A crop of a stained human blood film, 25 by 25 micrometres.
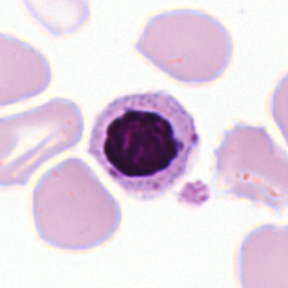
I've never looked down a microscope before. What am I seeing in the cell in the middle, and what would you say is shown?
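Outline first: the edge of the cell is not a smooth line but carries small fine bumps. Nucleus next: it is round, without any notch or indentation, and measures about 6 micrometres across. Its chromatin is dark and densely clumped. Cytoplasm last: a few fine purple granules lie scattered in it. The cell is a normoblast.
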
